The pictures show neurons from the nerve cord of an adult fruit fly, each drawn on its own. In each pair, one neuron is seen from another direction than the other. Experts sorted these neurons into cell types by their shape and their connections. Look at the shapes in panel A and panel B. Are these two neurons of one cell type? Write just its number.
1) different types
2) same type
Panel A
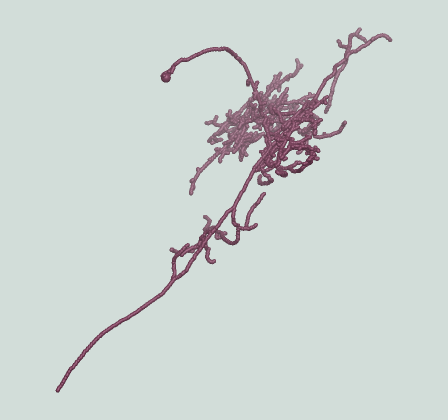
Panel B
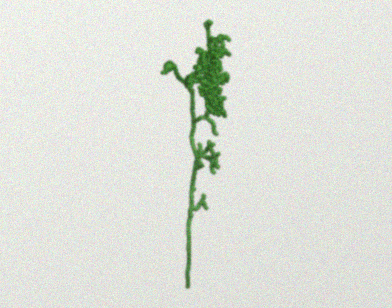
1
